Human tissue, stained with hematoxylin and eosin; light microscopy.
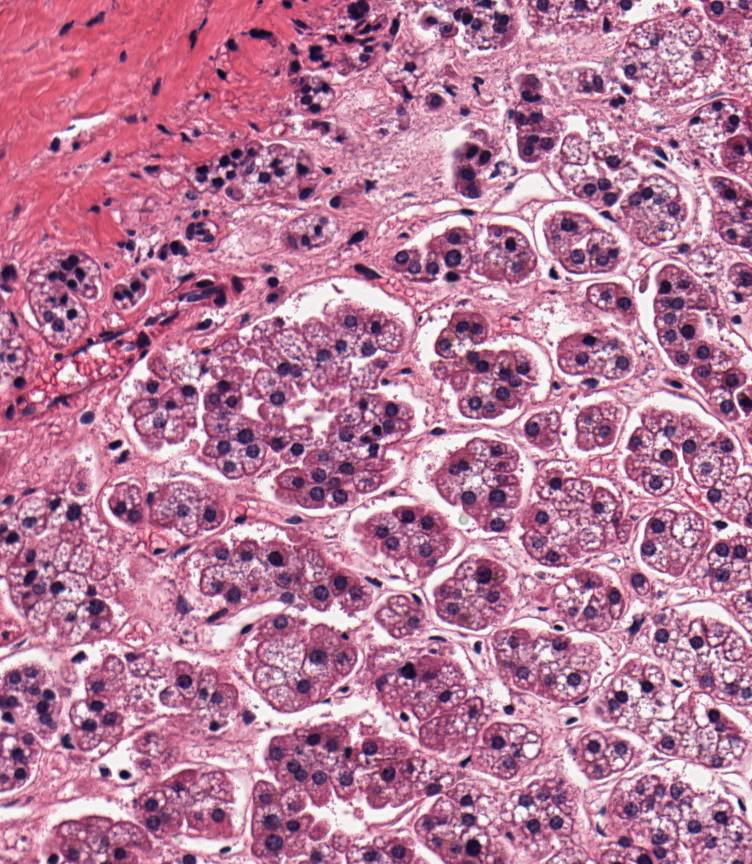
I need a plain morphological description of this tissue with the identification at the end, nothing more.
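Thin septa separate small rounded nests of cells across most of the field. The cells have abundant pale cytoplasm filled with many small clear vacuoles and one round, dark-staining nucleus each. Near the left edge, slightly above the middle, small vessels hold red blood cells. Name: adrenal gland.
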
